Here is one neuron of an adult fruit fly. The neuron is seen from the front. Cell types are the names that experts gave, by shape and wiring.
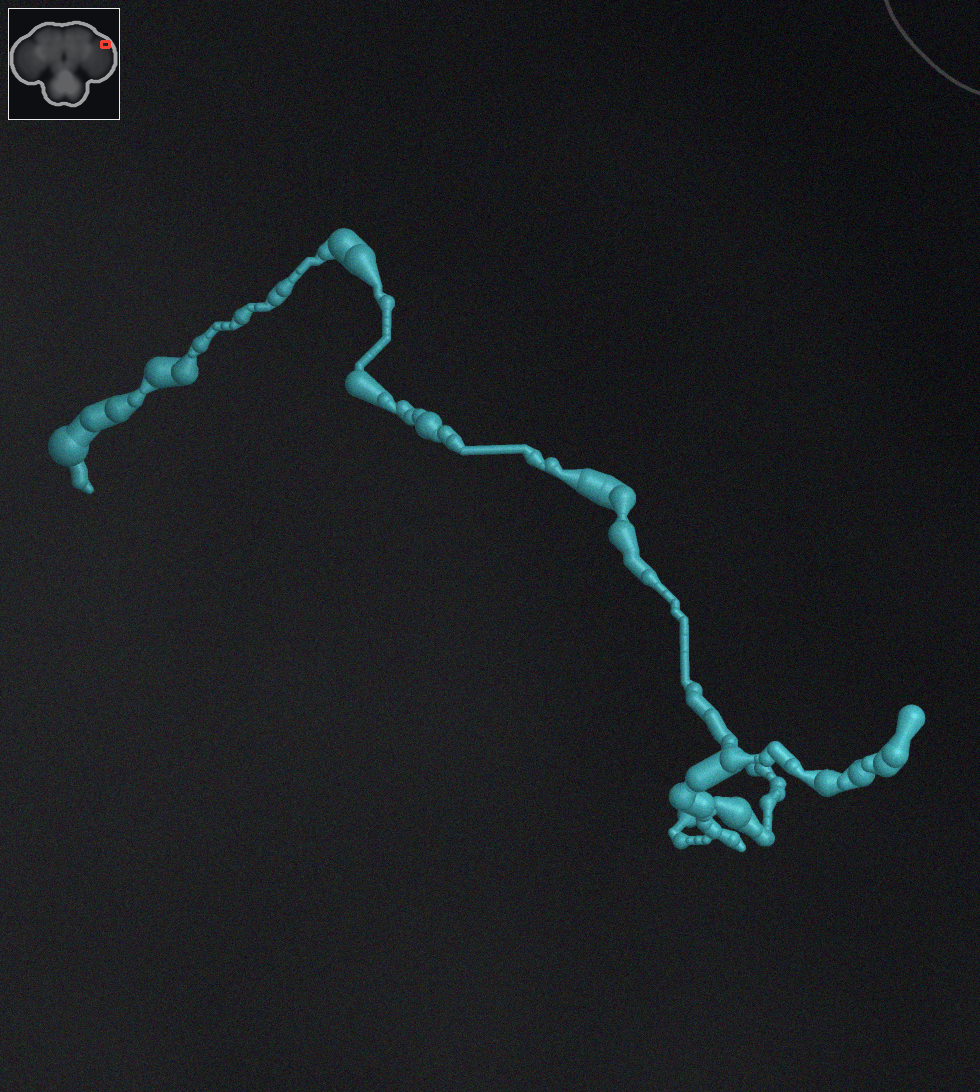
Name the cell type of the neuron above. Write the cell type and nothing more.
R7p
